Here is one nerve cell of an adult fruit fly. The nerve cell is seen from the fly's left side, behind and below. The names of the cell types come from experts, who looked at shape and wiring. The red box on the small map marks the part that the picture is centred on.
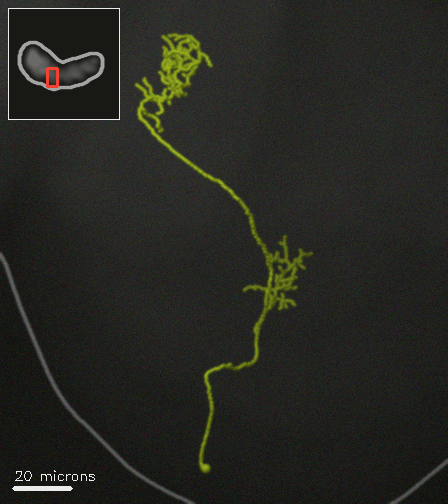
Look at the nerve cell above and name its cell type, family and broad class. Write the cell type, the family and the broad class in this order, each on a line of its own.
Tm30
Tm
optic-lobe intrinsic neuron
